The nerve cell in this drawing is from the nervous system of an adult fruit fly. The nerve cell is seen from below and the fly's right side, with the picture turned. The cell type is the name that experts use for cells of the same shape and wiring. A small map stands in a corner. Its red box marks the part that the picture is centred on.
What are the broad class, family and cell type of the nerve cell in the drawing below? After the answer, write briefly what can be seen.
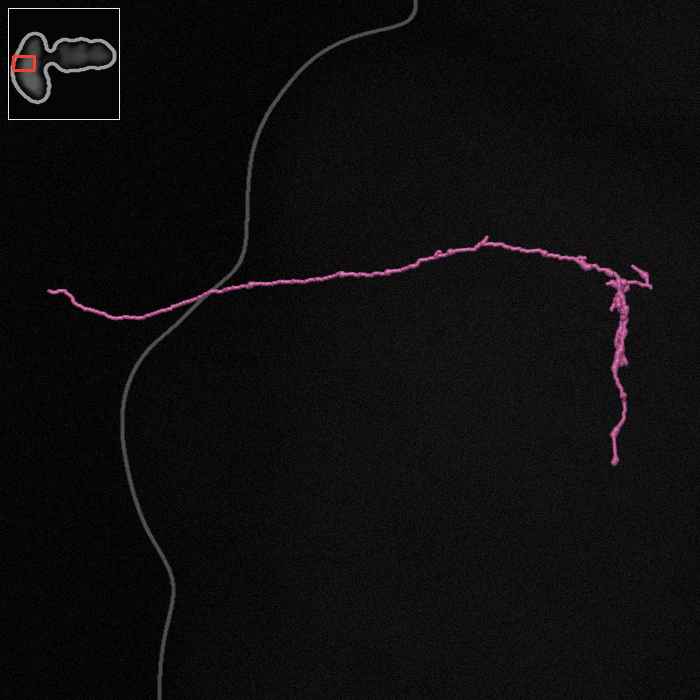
This is a sensory neuron entering the brain. Its family is called class mechanosensory. The cell type is JO-ED1. It is in the brain and does not reach the nerve cord. No cell body is drawn.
